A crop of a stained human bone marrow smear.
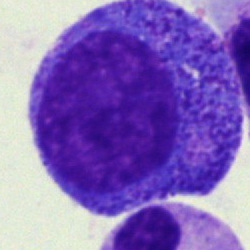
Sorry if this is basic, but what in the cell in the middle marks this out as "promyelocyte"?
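Begin with the nucleus, which sits toward the left side of the cell. Around it, the blue cytoplasm forms a wider band on the right side than on the left. Many purple granules lie in that cytoplasm. At the upper right edge of the nucleus, a small clear spot sits in the cytoplasm. This cell is a promyelocyte.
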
